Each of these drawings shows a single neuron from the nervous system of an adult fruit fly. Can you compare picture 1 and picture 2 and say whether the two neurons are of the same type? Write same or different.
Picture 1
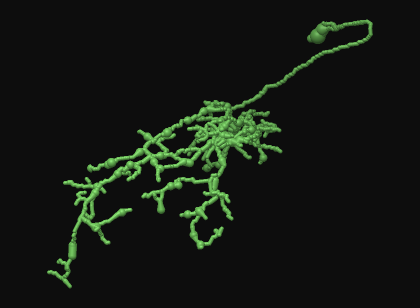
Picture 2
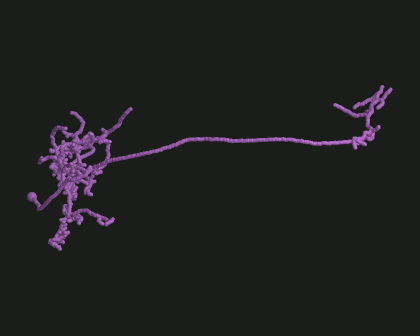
different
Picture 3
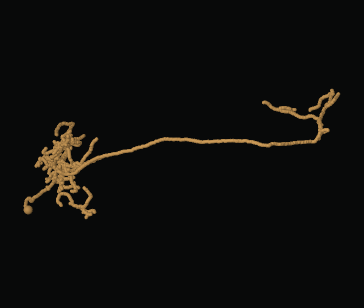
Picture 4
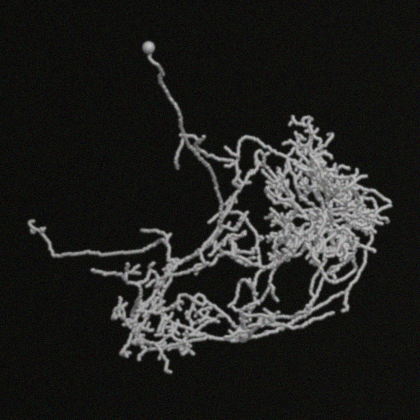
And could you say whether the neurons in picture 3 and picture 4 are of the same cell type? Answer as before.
different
